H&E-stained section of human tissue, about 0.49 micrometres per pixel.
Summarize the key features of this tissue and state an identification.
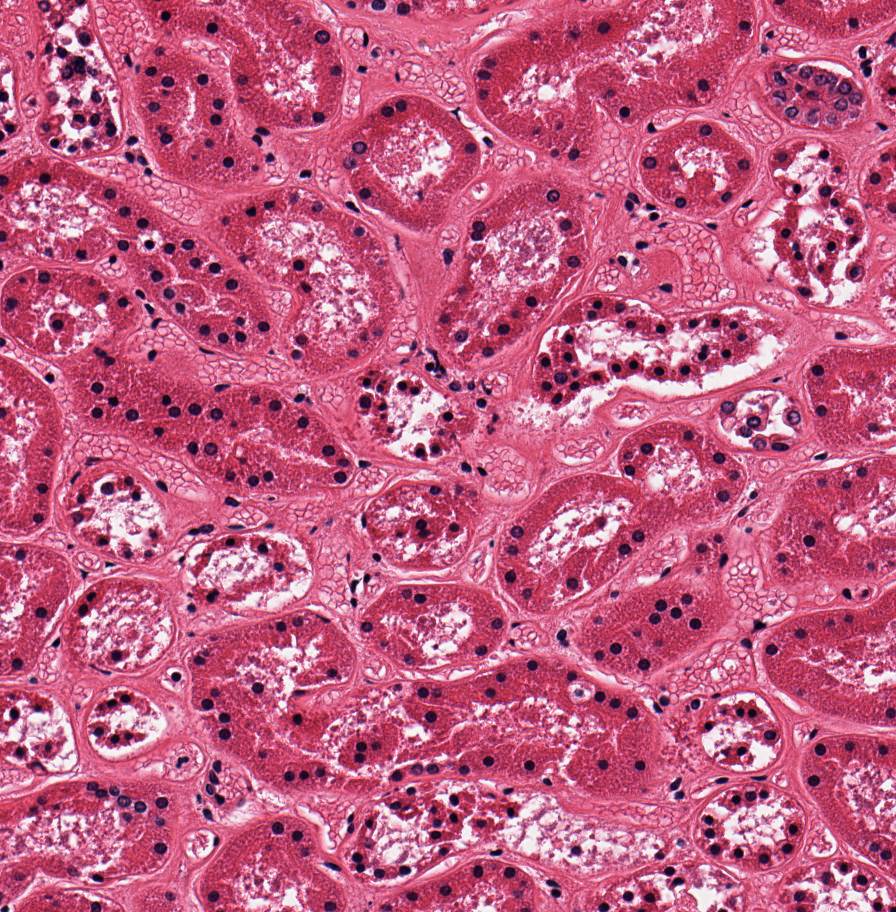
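Closely packed tubules, cut in round, oval and elongated profiles, fill the field. Most are lined by cells with abundant, granular, deeply eosinophilic cytoplasm and one small, round, dark nucleus each, spaced fairly evenly along the tubule. Scant stroma between tubules forms thin pink strands with a few scattered spindle-shaped nuclei. This is renal cortex.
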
